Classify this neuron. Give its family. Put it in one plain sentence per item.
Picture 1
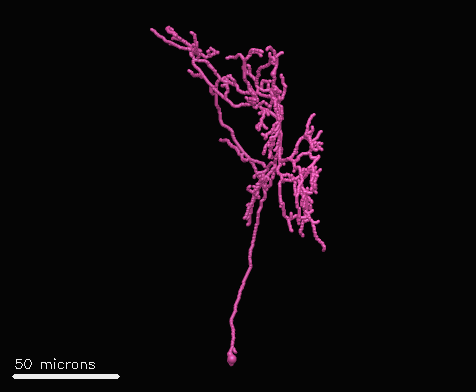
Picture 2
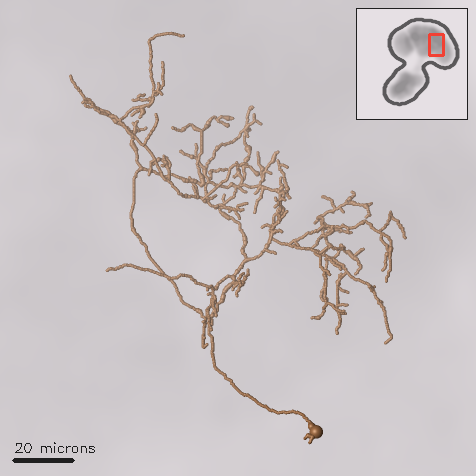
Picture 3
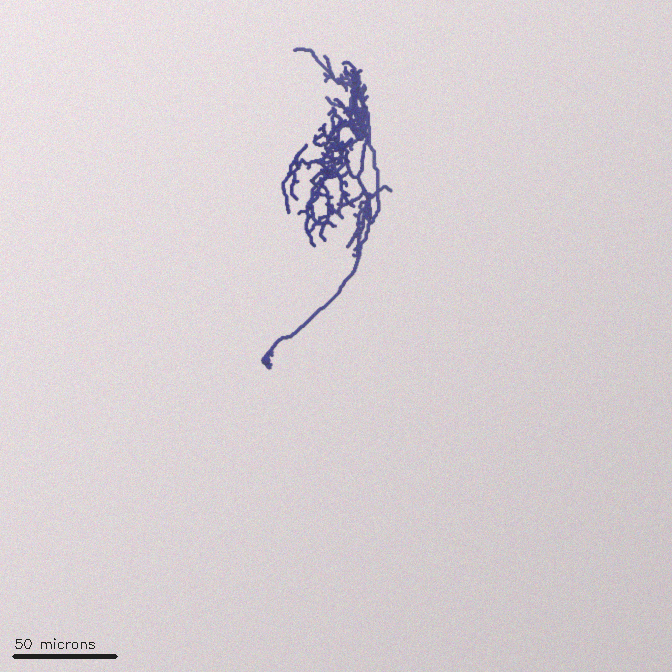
The family is LoVP.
